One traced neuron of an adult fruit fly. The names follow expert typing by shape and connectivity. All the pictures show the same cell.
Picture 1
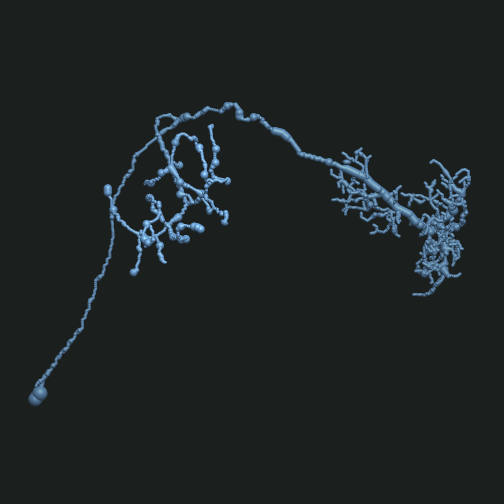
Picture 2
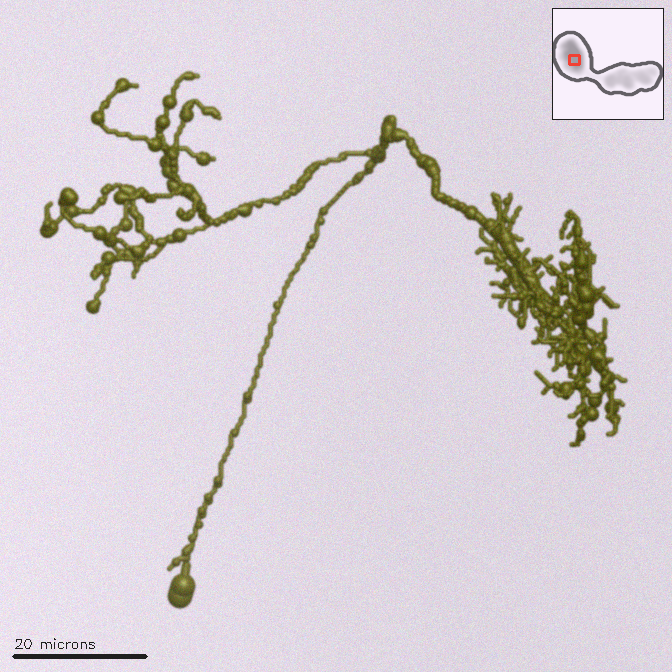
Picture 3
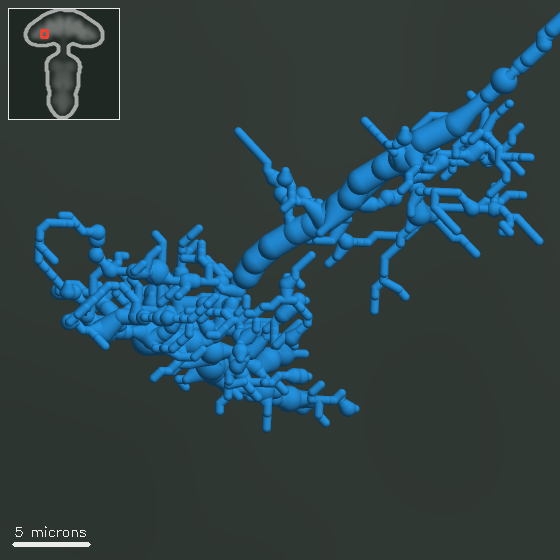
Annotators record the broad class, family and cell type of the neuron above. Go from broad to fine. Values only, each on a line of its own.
visual projection neuron
hemilineage VPNv1
LC17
